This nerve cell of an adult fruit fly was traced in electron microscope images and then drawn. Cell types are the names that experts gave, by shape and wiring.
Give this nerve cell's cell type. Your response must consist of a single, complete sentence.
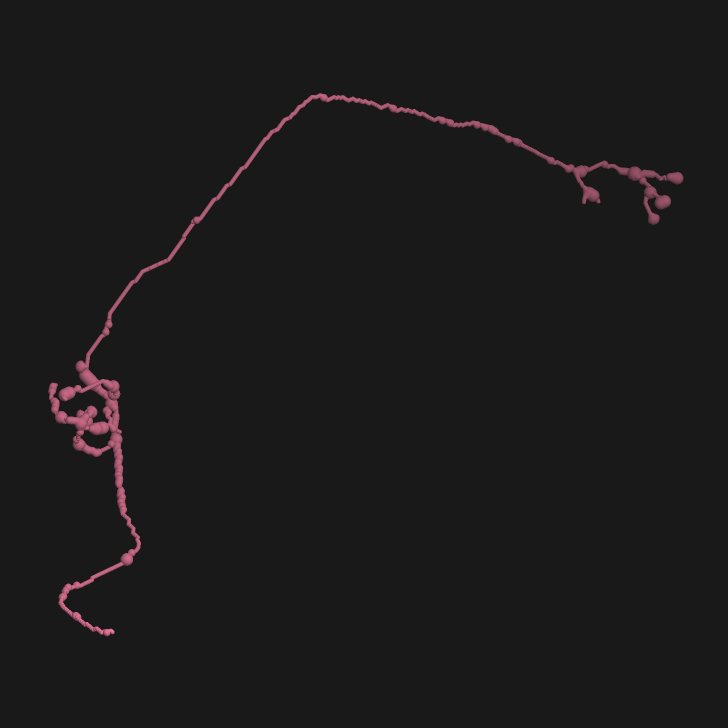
With respect to cell type, this nerve cell is ORN_DA4m.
